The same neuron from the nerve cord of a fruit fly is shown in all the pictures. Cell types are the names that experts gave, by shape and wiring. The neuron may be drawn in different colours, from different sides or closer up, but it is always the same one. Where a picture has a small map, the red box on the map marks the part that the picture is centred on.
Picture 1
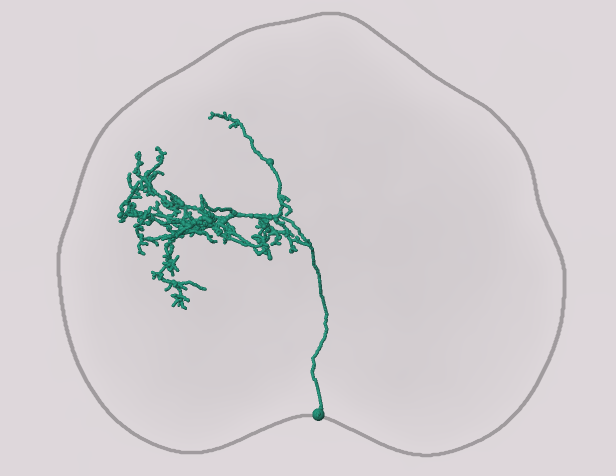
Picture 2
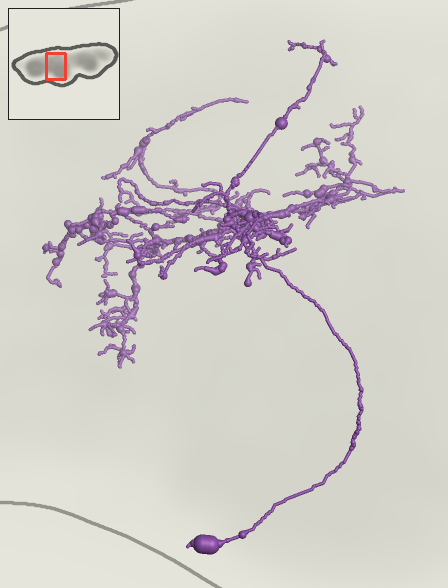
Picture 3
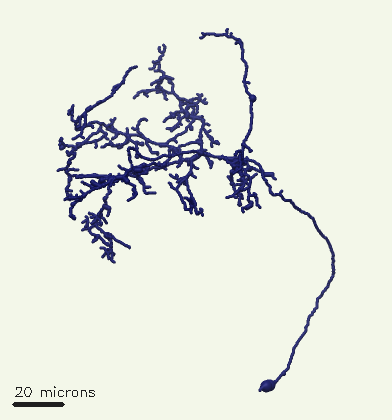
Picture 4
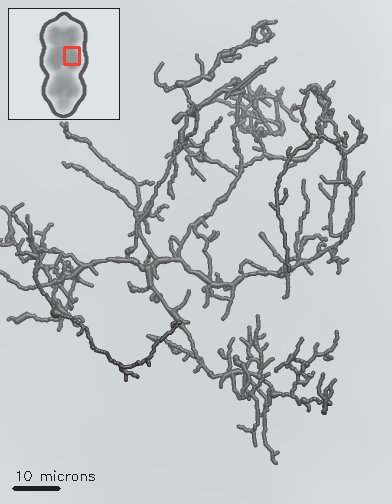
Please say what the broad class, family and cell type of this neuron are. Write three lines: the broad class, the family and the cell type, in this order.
nerve-cord intrinsic neuron
hemilineage 06B
IN06B061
